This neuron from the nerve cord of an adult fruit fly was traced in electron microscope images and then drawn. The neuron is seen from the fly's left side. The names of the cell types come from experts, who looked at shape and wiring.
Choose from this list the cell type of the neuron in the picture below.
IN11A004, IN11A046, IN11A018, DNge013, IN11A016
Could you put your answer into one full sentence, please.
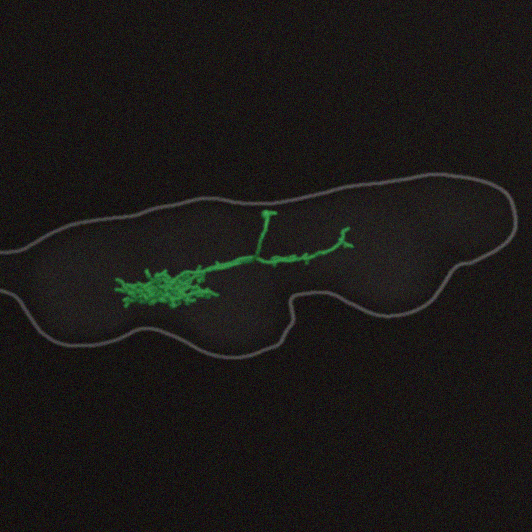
This neuron falls under the cell type IN11A016.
